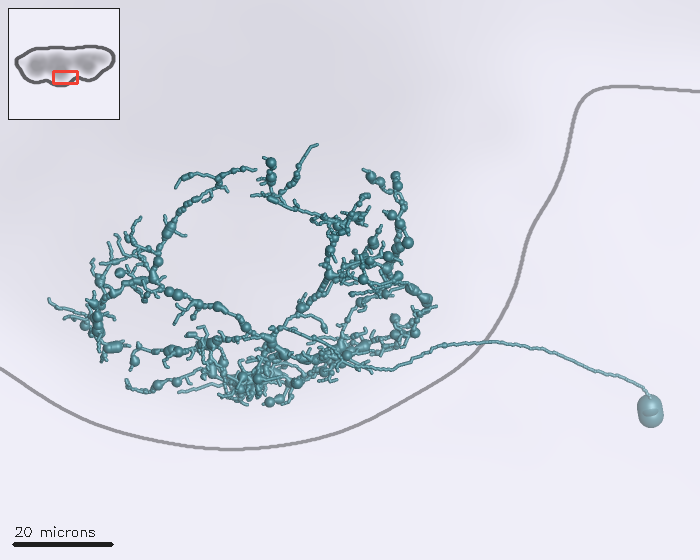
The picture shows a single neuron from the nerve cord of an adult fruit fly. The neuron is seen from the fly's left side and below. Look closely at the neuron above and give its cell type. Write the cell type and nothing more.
IN01B029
